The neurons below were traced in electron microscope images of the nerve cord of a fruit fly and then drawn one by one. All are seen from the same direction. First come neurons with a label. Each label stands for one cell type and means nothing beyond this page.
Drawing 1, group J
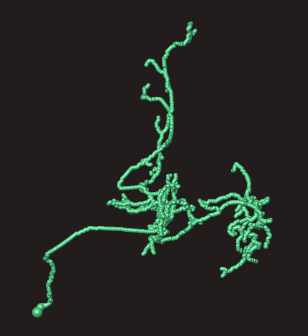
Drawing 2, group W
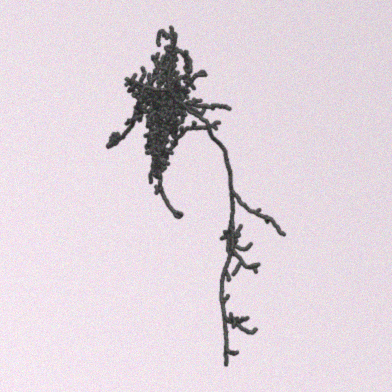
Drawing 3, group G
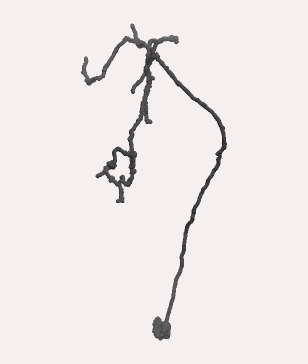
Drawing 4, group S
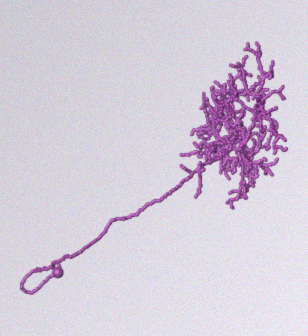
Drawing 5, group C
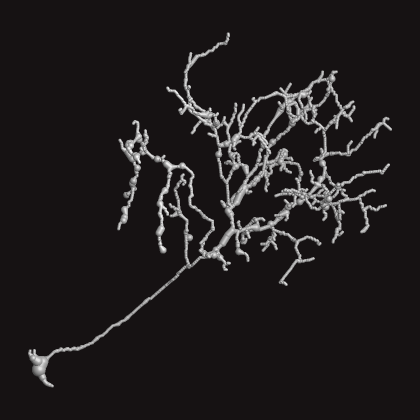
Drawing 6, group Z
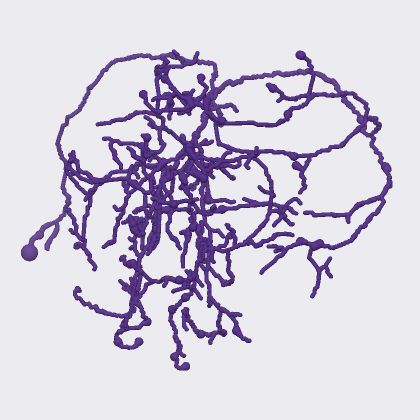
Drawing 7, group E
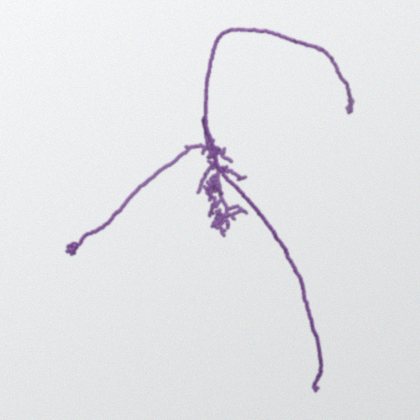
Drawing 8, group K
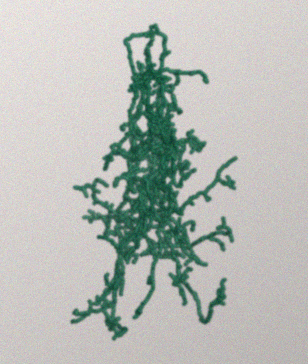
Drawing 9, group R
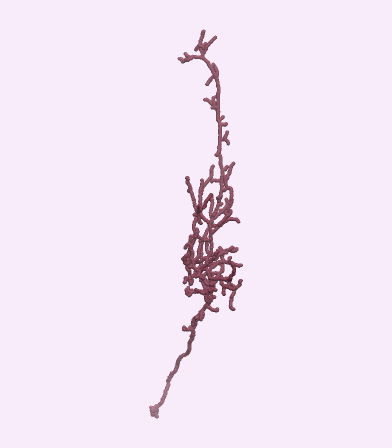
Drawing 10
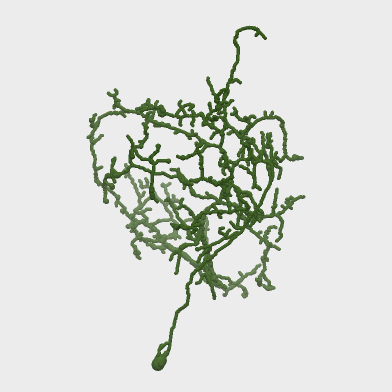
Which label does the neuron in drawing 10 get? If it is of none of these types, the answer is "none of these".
none of these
